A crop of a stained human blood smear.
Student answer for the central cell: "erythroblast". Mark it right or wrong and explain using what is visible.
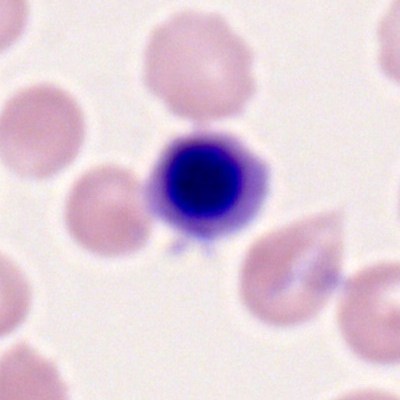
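Start with the chromatin: it is very dark and dense, with no pattern visible inside it.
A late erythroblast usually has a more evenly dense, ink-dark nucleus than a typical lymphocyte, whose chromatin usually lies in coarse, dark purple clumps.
So erythroblast fits this cell. The cytoplasm shows no granules, and that would suit either name.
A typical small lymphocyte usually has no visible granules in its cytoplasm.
No nucleolus can be seen, and some small purple fragments lie just below the cell's lower edge.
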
